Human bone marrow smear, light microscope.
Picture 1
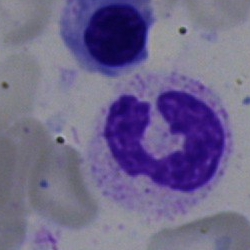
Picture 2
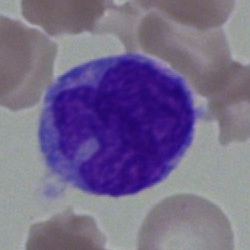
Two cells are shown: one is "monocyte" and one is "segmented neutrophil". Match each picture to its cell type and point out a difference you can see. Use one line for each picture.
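Picture 1 is a segmented neutrophil. The cytoplasm is abundant and pale lilac.
Picture 2 is a monocyte. The nucleus fills most of the cell.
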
